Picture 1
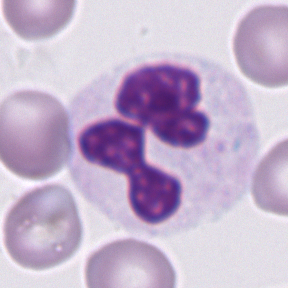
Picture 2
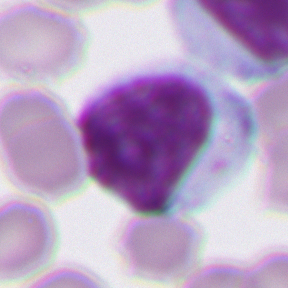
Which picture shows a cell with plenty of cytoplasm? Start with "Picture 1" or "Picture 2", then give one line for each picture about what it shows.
Picture 1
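Picture 1: The cytoplasm is plentiful and pale lilac-pink.
Picture 2: The nucleus fills most of the cell and sits off-centre towards the left.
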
